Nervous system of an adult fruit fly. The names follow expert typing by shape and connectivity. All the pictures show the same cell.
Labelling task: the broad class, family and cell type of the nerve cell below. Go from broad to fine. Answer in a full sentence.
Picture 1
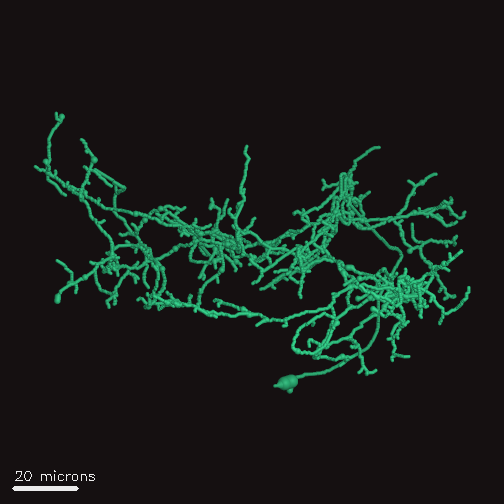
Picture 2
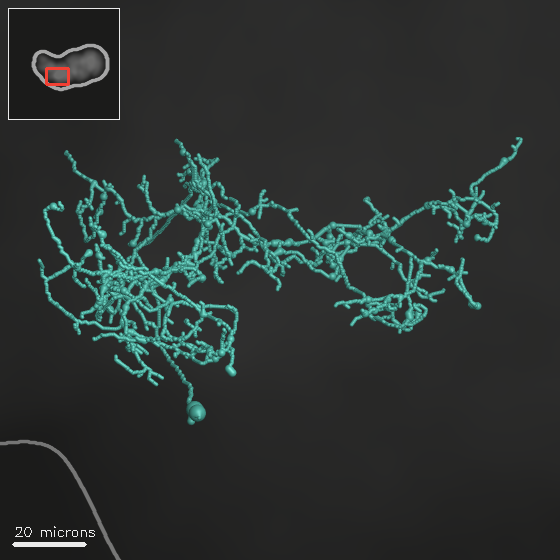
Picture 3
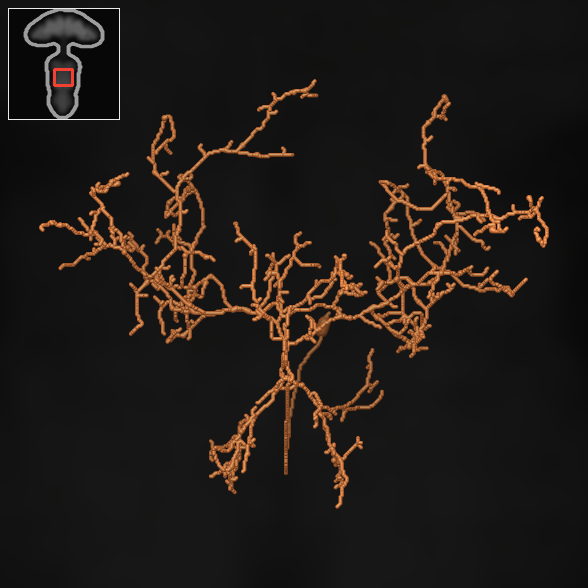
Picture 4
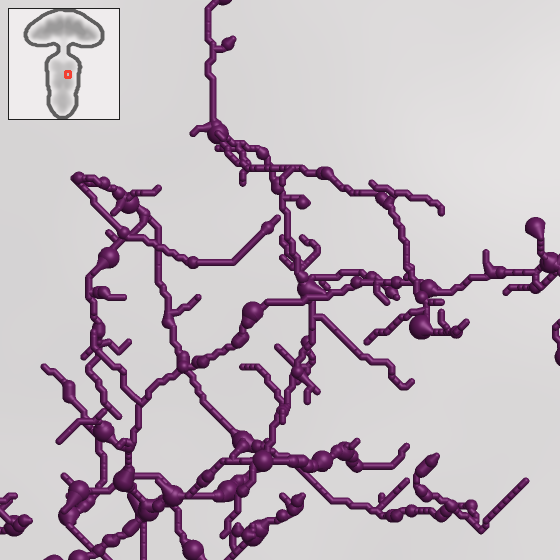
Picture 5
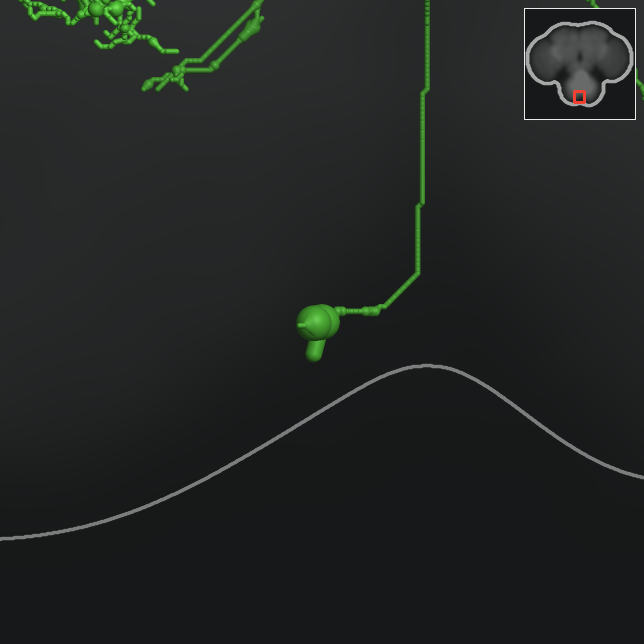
A nerve-cord intrinsic neuron of hemilineage 00A, type IN00A045.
